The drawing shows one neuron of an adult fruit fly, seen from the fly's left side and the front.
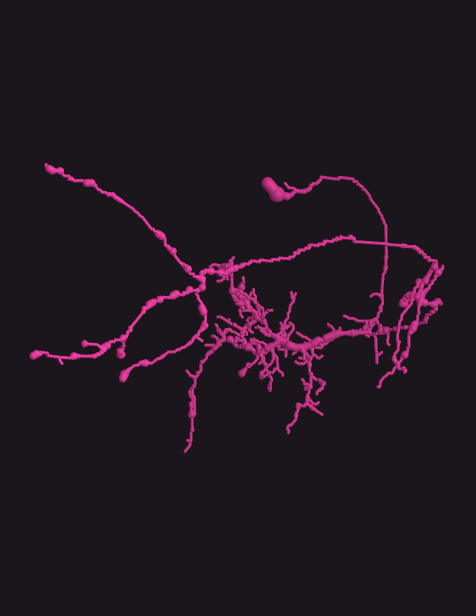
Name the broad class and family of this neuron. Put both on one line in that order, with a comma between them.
nerve-cord intrinsic neuron, hemilineage 19B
